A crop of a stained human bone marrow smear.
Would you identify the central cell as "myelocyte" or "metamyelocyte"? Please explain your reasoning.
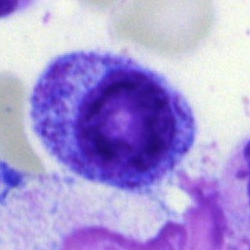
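The central cell is a myelocyte. Its dark purple nucleus lies off-centre toward the right side and has a paler area at its centre. The cytoplasm, bluish in background, forms a wider band on the left side of the cell than on the right.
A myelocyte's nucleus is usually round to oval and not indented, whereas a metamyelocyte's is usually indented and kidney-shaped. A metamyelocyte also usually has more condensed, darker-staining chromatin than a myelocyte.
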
